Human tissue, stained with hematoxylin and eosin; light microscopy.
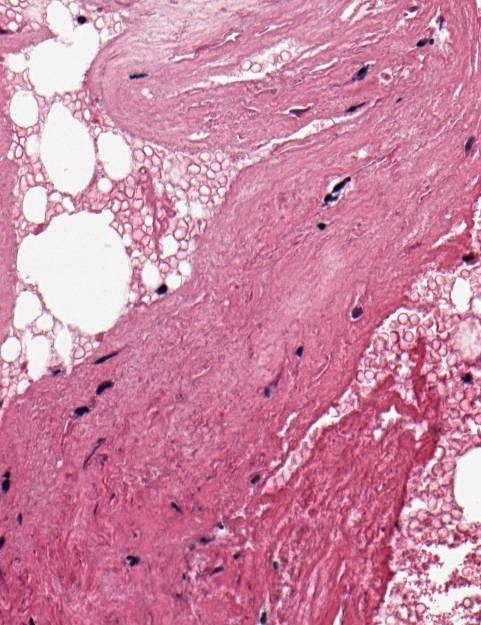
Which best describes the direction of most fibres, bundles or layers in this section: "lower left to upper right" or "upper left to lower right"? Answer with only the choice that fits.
Lower left to upper right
